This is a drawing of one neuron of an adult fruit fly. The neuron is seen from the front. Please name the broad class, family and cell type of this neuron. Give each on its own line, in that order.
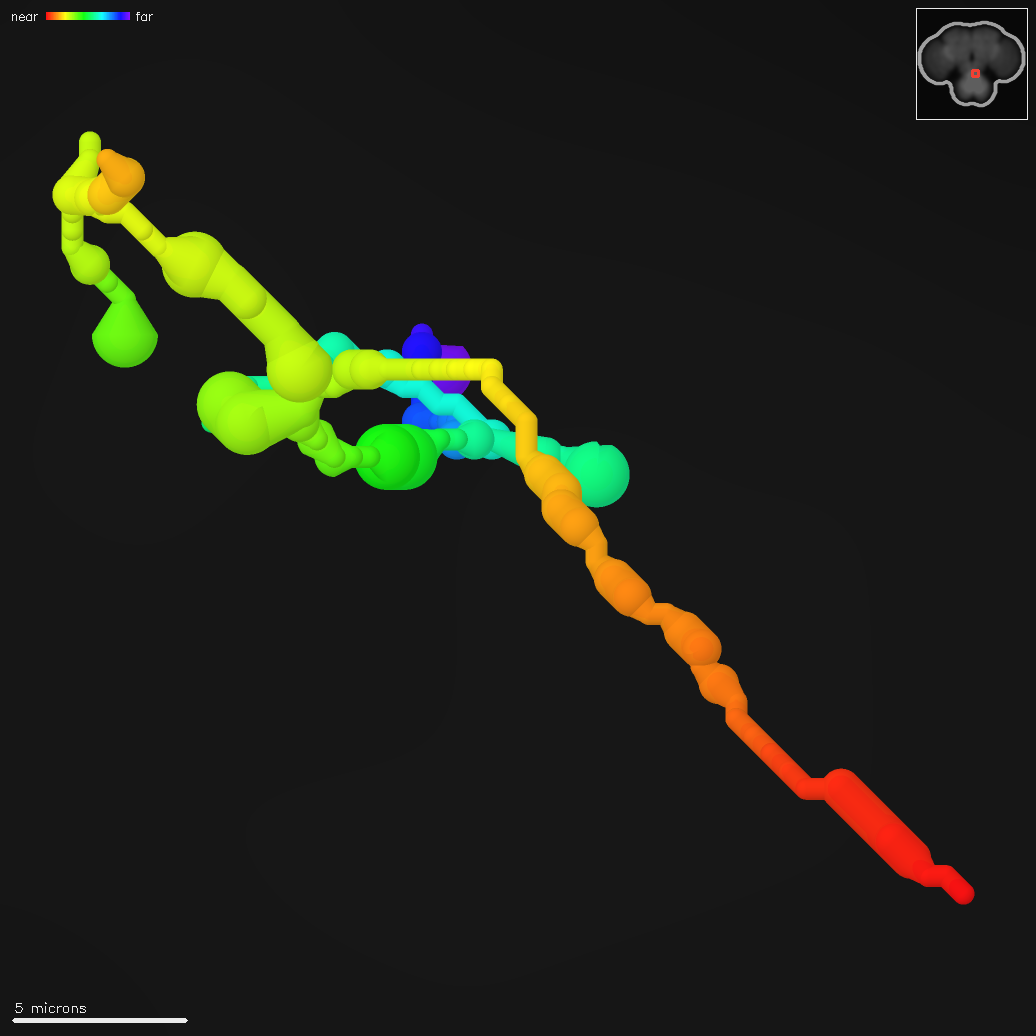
sensory neuron entering the brain
class mechanosensory
BM_vOcci_vPoOr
